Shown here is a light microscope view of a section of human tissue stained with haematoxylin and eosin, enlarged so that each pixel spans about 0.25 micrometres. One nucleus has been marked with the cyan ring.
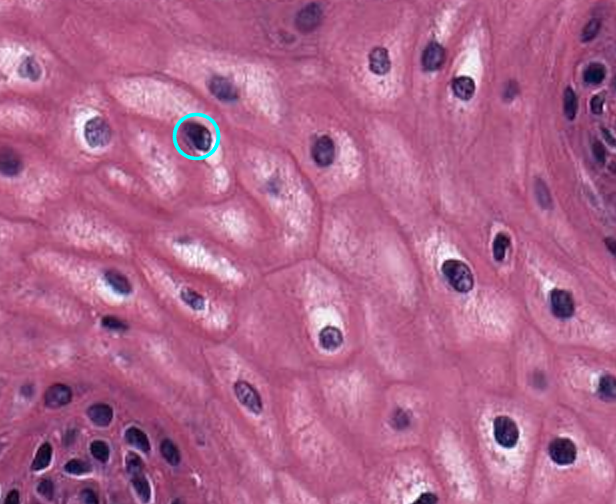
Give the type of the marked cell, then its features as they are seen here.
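Squamous epithelial cell. The nucleus is a small, smooth-edged oval that stains very dark, darker than the nucleus of the neighbouring cell just above it. A clear, unstained space borders the nucleus on one side, mainly its lower right. The cytoplasm is abundant and pale pink, with paler, almost clear, streaky patches around the nucleus. The cell is polygonal, with a distinct pink border, and sits tightly packed among similar large pale cells in a sheet.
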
